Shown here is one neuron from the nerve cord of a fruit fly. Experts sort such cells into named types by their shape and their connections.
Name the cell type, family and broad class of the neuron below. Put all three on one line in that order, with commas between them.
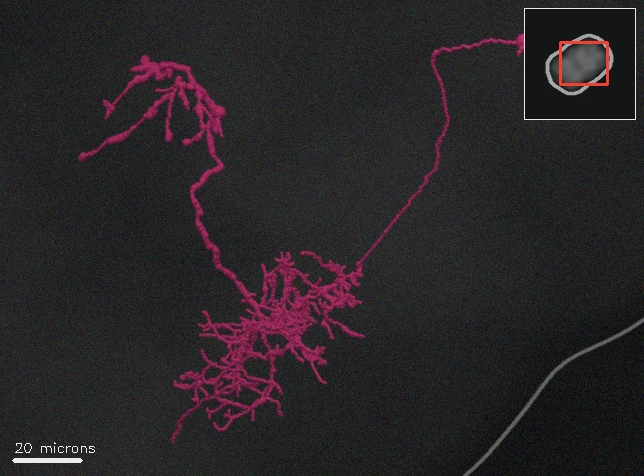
IN06A021, hemilineage 06A, nerve-cord intrinsic neuron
